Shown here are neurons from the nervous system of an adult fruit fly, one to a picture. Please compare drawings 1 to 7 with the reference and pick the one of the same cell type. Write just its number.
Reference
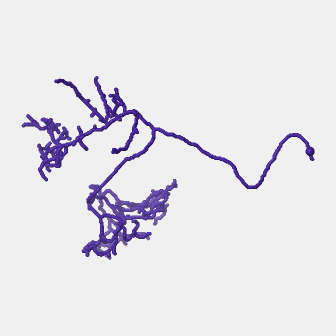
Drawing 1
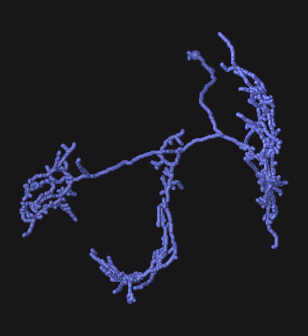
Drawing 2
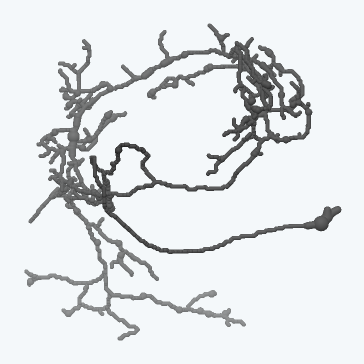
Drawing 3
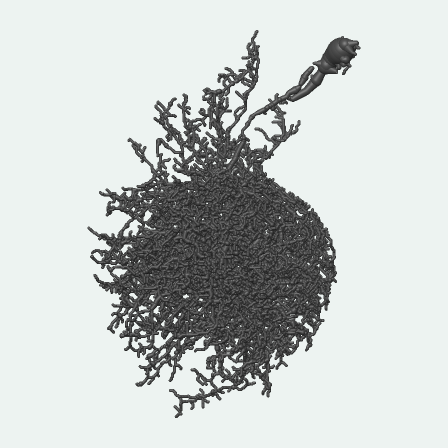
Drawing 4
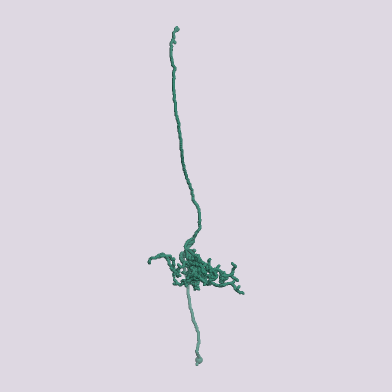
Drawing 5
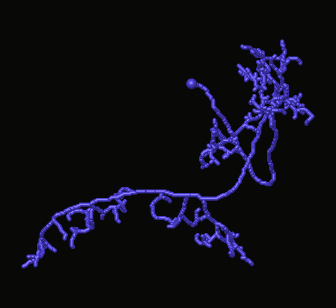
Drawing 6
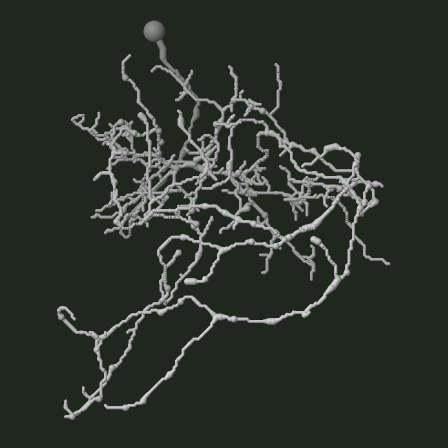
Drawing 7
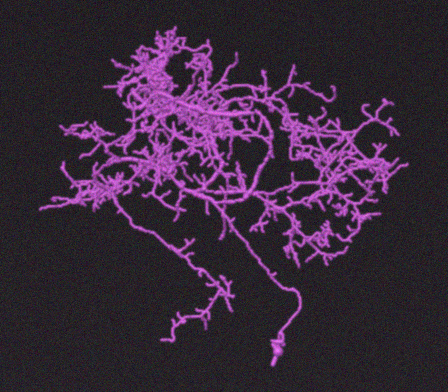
5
